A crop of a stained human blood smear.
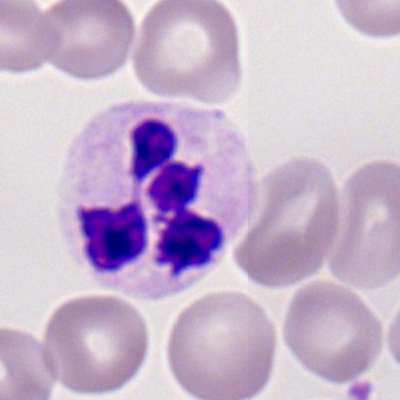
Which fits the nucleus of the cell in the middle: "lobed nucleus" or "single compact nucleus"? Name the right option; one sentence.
It is a lobed nucleus that this cell contains.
